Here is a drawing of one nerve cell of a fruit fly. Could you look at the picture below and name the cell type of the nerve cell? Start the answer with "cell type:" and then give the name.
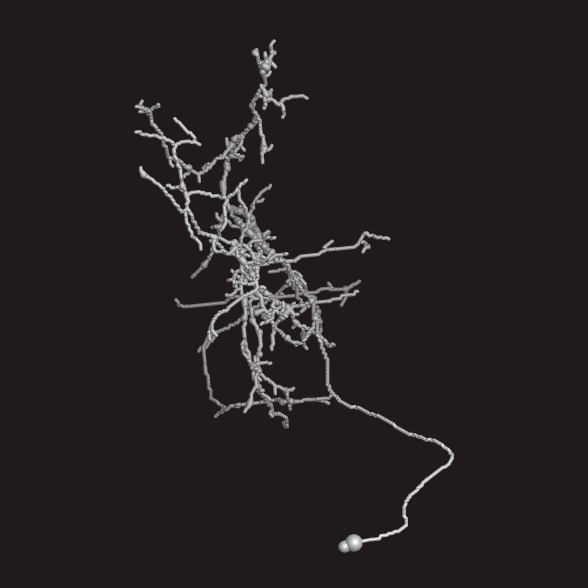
cell type: IN00A056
